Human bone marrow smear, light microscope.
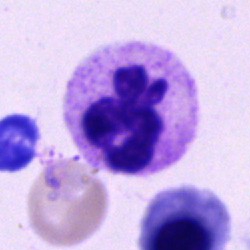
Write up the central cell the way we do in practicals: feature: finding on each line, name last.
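Outline: round, smooth
Chromatin: dark purple, densely condensed
Cytoplasm: abundant, pale lilac, all around nucleus
Granules: fine, purple, scattered throughout cytoplasm
Cell: segmented neutrophil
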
